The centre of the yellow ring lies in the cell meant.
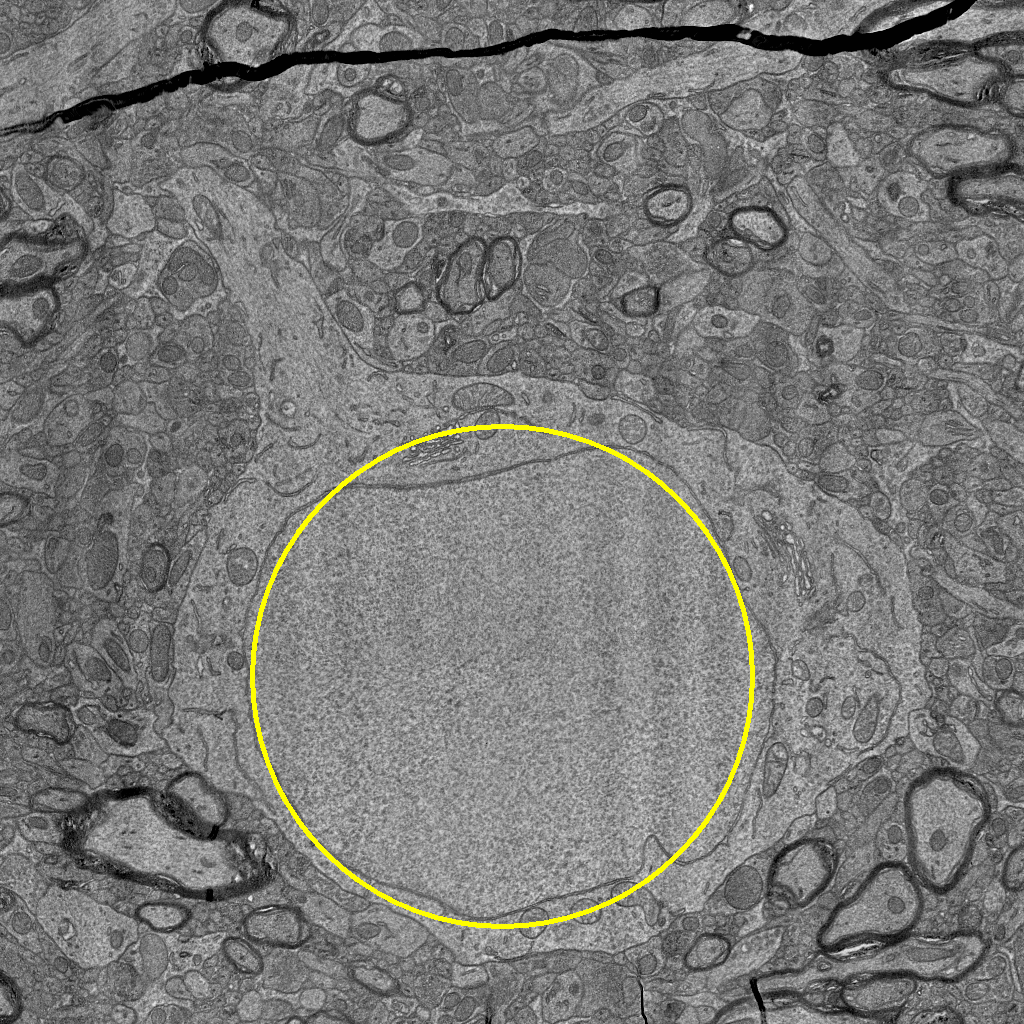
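Excitatory neuron from mouse visual cortex, the one marked. Its nucleus is nearly round and fills most of the ring, though no distinct nucleolus shows in this plane. There's a small Golgi stack sitting just above the nucleus, and a broad pale process leaves this excitatory neuron toward the upper left.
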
